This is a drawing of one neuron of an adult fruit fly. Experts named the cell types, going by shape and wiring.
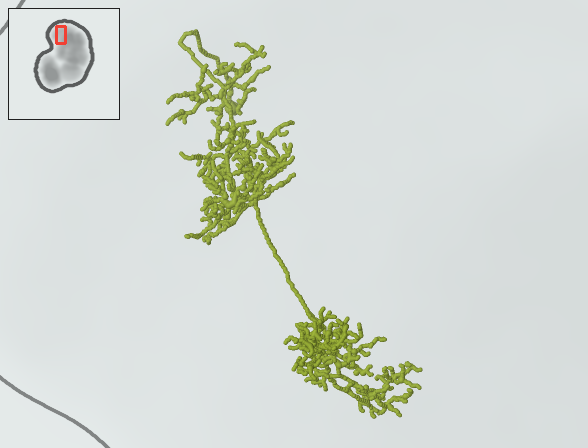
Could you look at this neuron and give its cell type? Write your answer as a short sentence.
The cell type is TmY15.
